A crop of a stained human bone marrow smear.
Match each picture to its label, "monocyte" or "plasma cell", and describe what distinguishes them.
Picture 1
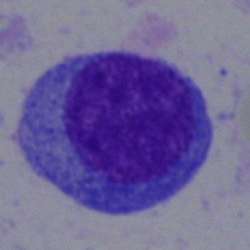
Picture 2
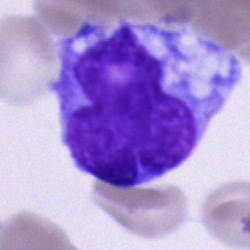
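Picture 1's your plasma cell, and picture 2 is the monocyte. The plasma cell is oval and wider than it is tall, while the monocyte has an irregular outline with a ragged edge along the top. In picture 1 the rim of cytoplasm is widest on the left; in picture 2 the cytoplasm is widest at the upper right. The monocyte's nucleus fills most of the cell, sits toward the lower left and is folded, with a notch cut into its lower edge. Its chromatin is finely textured rather than coarsely clumped. Over in the plasma cell, a paler crescent of cytoplasm lies against the left edge of the nucleus.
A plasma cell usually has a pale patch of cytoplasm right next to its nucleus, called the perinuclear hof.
The monocyte instead has many small clear vacuoles in its cytoplasm at the upper right.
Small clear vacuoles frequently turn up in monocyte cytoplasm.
No distinct granules show in the plasma cell's cytoplasm, and no other cell touches it.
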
